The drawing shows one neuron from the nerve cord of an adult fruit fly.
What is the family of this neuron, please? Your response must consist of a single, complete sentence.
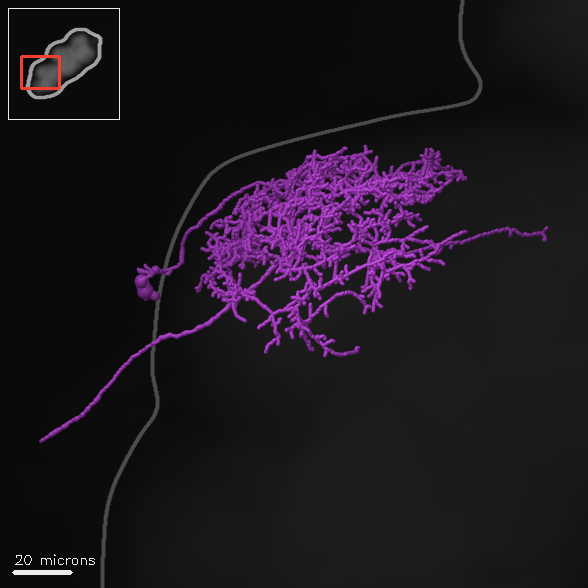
With respect to family, the neuron is hemilineage 15B.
